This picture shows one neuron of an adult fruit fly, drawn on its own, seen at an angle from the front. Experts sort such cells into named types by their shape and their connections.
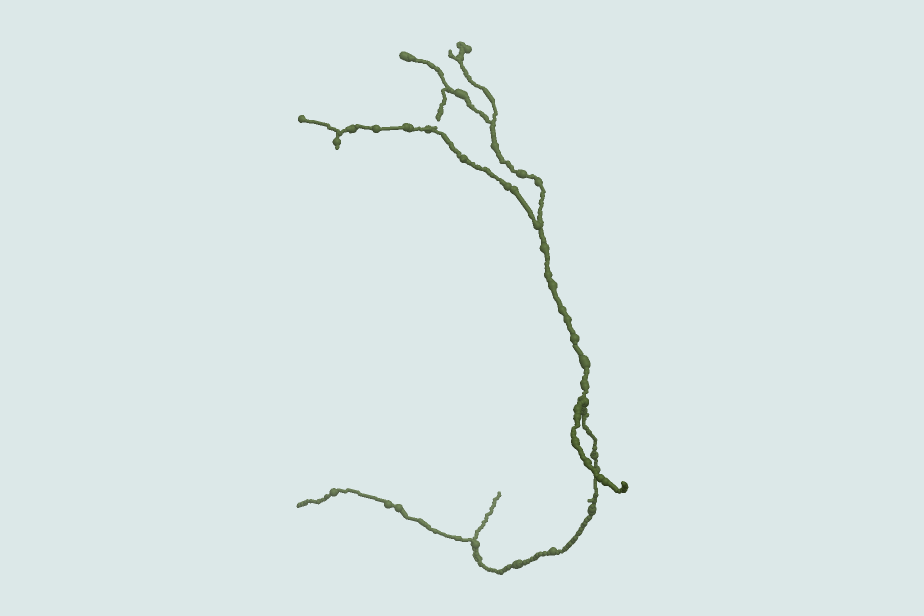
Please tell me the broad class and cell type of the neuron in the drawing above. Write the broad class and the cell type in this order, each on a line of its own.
sensory neuron entering the nerve cord
SNxx26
